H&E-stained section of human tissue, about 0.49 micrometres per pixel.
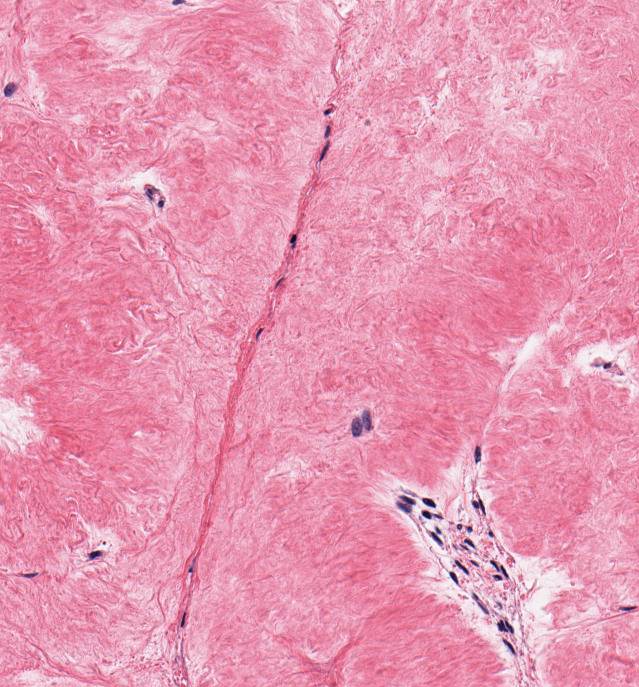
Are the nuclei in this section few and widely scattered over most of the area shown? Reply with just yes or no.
Yes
